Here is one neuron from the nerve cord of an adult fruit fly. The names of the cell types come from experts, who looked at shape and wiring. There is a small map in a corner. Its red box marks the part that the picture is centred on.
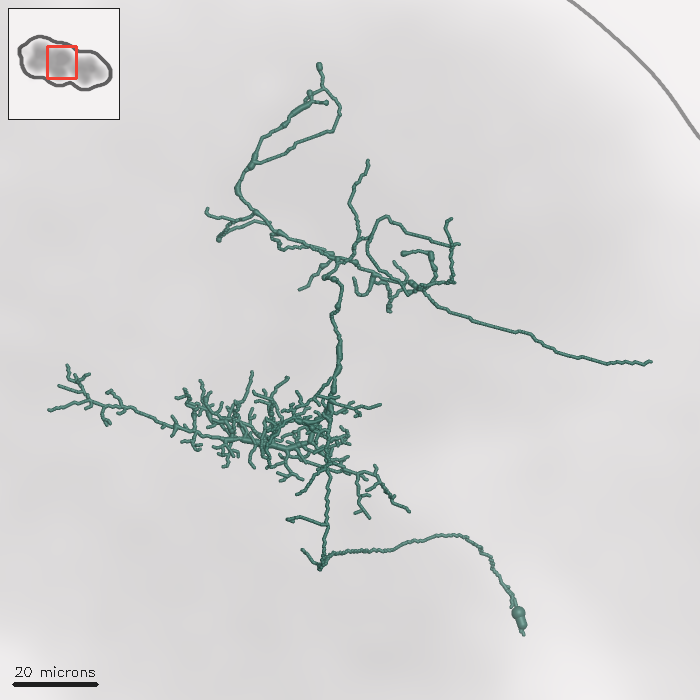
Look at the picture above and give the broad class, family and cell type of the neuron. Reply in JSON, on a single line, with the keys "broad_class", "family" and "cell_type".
{"broad_class": "nerve-cord intrinsic neuron", "family": "hemilineage 06A", "cell_type": "IN06A096"}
